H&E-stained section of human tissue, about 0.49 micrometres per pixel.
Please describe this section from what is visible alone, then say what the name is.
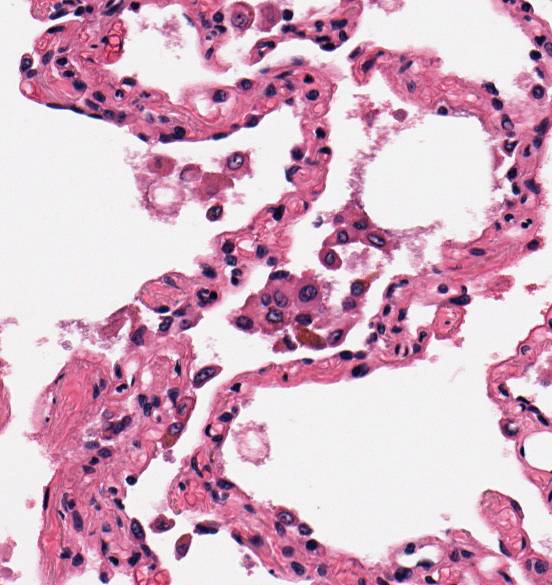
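Thin branching septa outline large empty spaces across the field, and they're lined by flattened cells with dark oval nuclei. At the lower left the septa get thicker, with more pink fibrous tissue. Near the centre, a small cluster of large rounded cells with abundant pink cytoplasm lies free in one of the spaces. It's lung.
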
